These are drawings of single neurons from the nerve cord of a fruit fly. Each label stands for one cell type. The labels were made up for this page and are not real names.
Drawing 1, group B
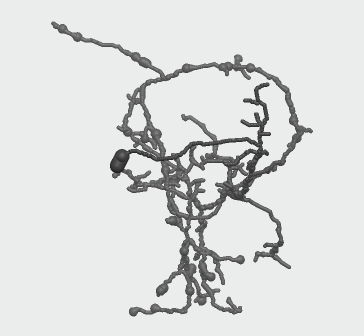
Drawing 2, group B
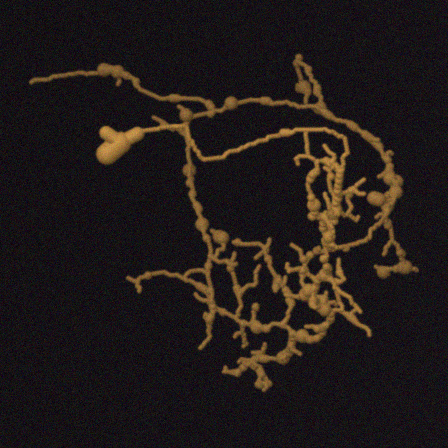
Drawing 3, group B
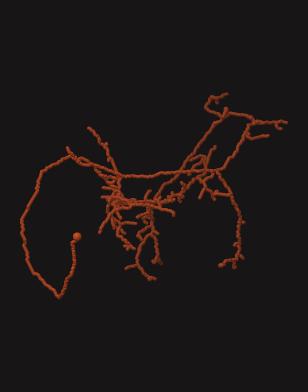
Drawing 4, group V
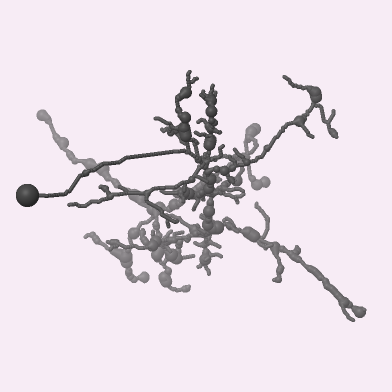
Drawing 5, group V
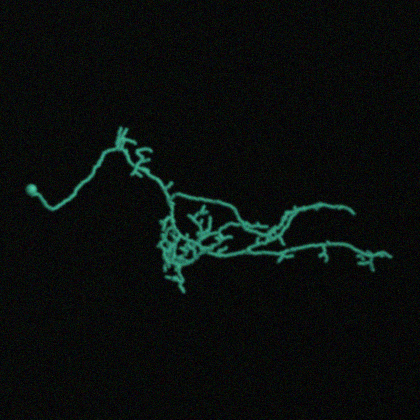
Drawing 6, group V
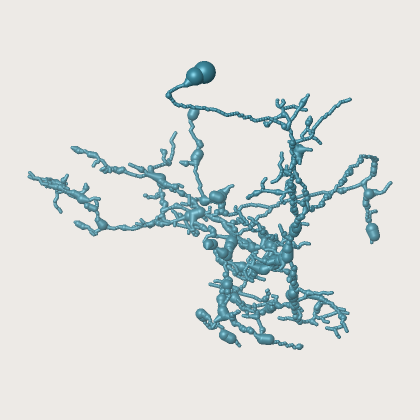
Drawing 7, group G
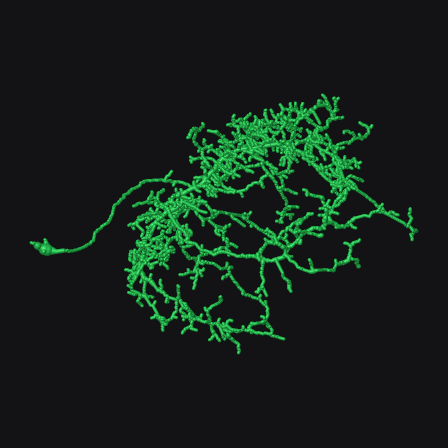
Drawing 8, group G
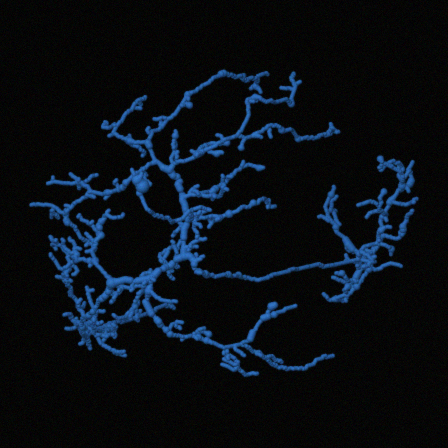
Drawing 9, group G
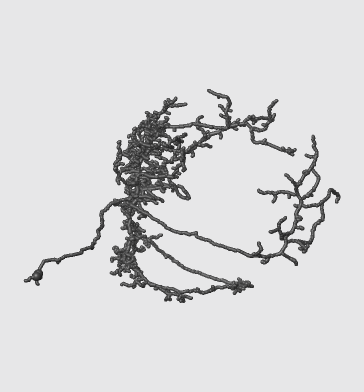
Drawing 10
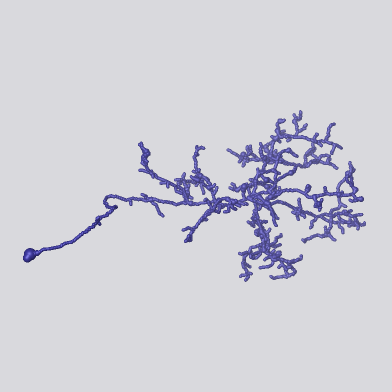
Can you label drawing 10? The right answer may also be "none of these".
group B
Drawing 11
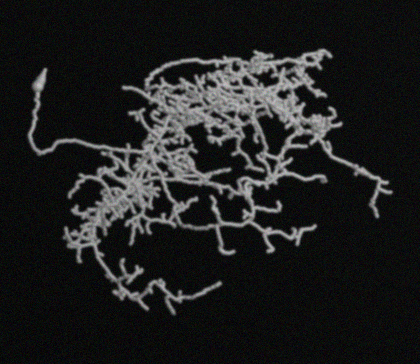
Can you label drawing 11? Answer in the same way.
group G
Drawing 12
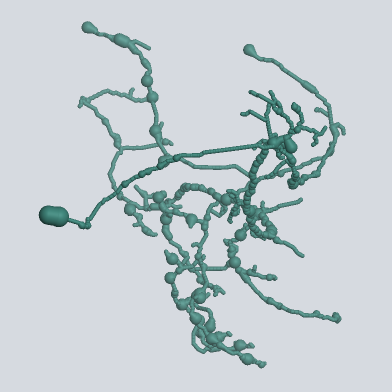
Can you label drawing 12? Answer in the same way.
group V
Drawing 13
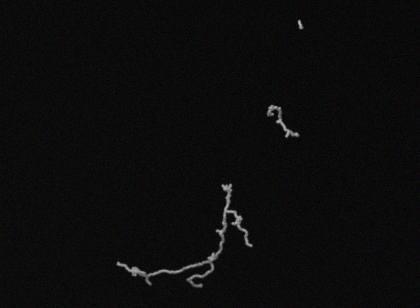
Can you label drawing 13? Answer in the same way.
group B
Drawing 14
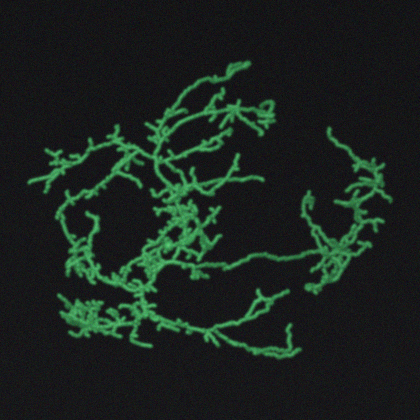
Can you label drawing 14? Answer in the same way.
group G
